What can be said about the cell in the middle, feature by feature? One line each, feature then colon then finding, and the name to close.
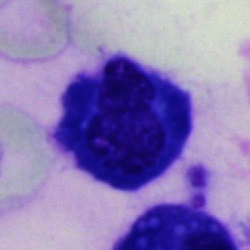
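Outline: irregular, several rounded bulges along the edge
Cytoplasm: deep, intense blue
Bottom edge: part of another nucleated cell, cut off
Sharpness: slightly blurred, fine detail soft
Name: plasma cell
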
